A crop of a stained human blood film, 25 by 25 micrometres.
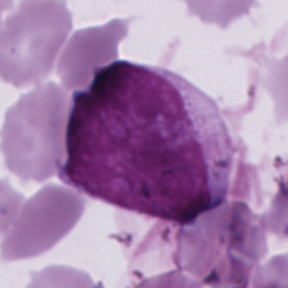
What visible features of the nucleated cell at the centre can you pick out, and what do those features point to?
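Take the outline here: it is irregular and somewhat angular, not smoothly round. The nucleus is one unlobed mass, and you can see that it fills most of the cell. What cytoplasm there is looks pale lilac-grey, much lighter than the nucleus. This cell is a myeloblast.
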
